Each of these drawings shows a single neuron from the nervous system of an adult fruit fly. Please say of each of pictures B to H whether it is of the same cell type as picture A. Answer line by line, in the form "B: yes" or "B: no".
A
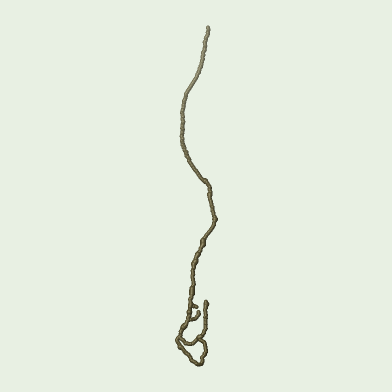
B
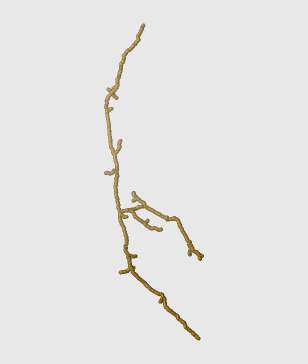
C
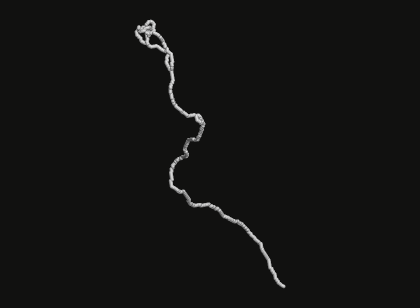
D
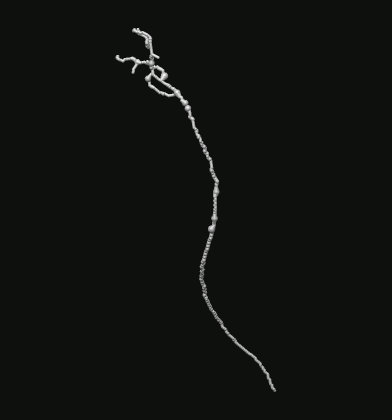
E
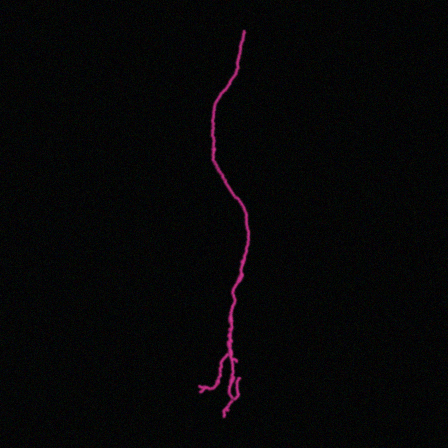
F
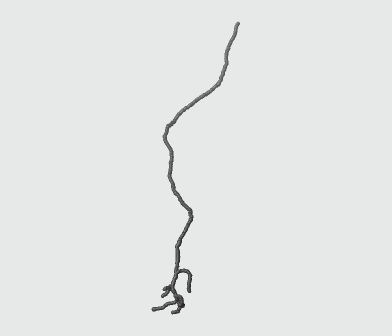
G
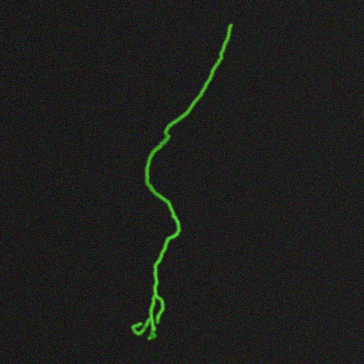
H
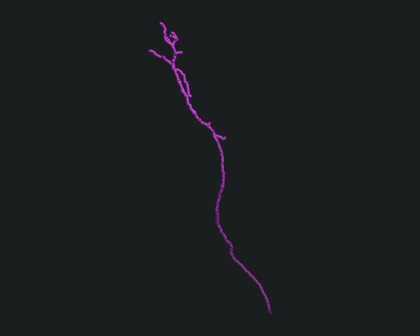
B: no
C: yes
D: yes
E: yes
F: yes
G: yes
H: yes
